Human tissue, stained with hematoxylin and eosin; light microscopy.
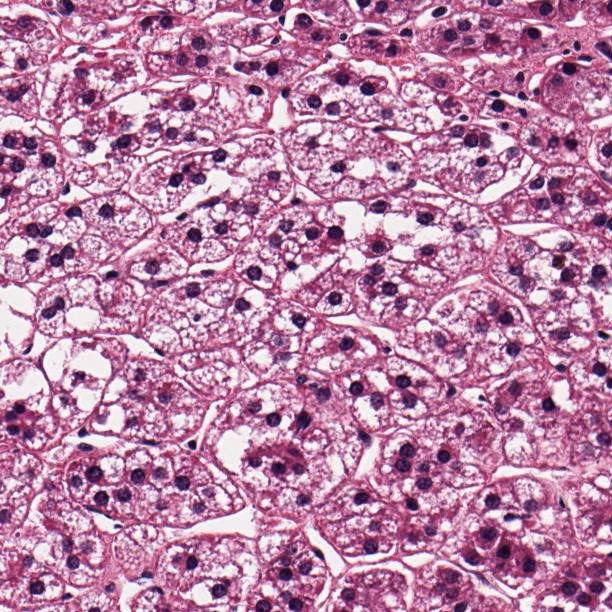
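Adrenal gland: large polygonal cells with abundant pale, finely vacuolated, bubbly cytoplasm lie in rounded nests and short cords throughout the field. Their small, round, dark nuclei sit mostly near the cell centres, and delicate pink partitions bearing flattened, elongated nuclei divide the nests.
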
